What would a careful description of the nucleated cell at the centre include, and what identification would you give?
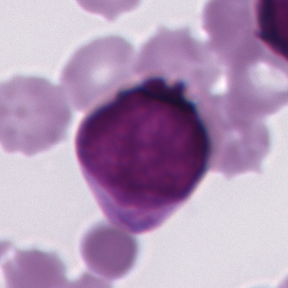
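Most of this cell is filled by a nucleus whose chromatin is finely granular and evenly spread. Little cytoplasm is left; it is pale blue-violet and widest along the lower edge of the cell. The cell is a myeloblast.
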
